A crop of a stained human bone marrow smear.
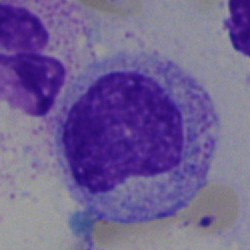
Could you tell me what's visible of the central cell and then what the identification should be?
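Most of this cell is taken up by a large nucleus. Its chromatin is dark purple and patchily condensed. The cytoplasm is pale greyish-blue and holds many fine pinkish-purple granules. It's a metamyelocyte.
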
